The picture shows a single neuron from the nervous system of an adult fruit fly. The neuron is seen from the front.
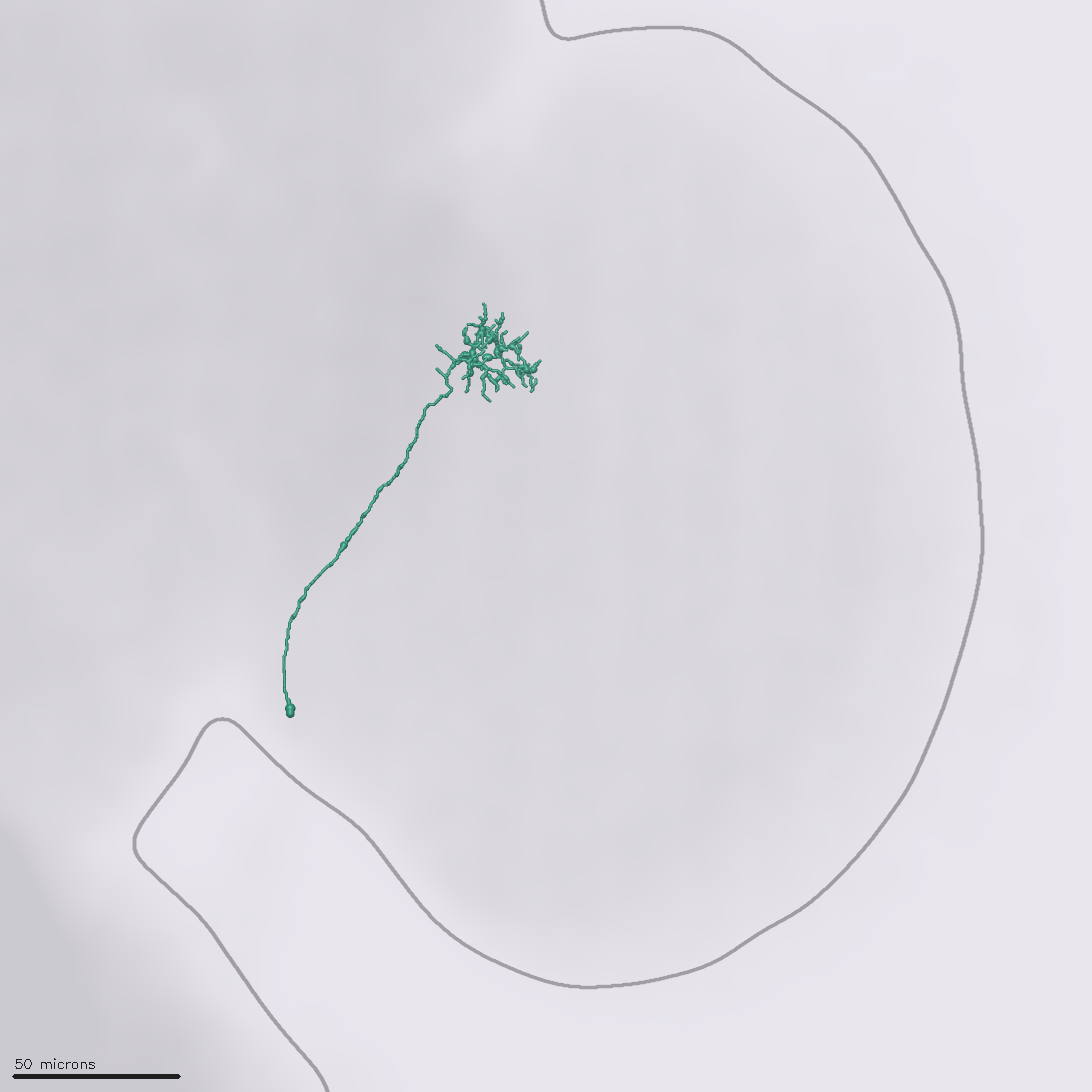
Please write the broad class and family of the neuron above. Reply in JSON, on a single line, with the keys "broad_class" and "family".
{"broad_class": "optic-lobe intrinsic neuron", "family": "Li"}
